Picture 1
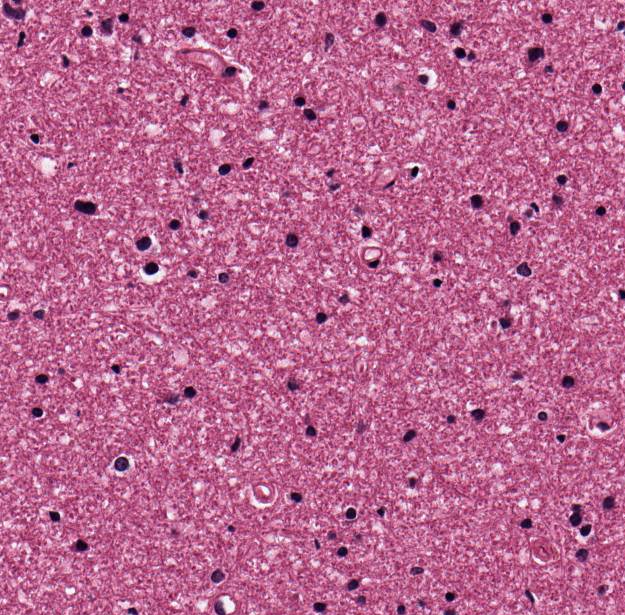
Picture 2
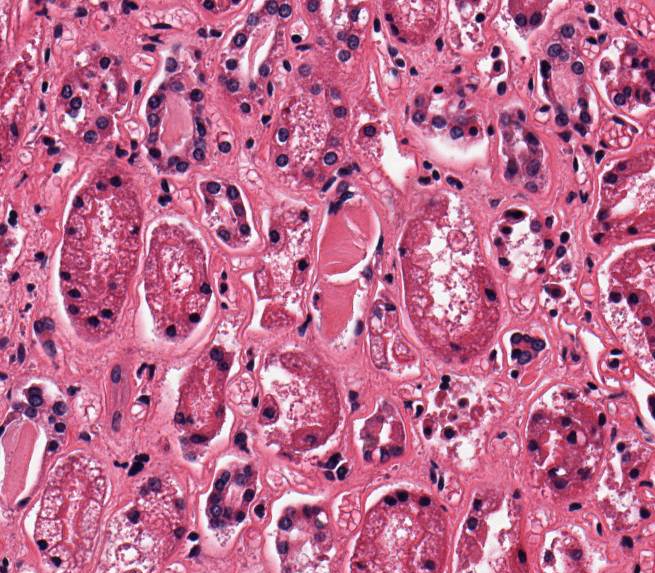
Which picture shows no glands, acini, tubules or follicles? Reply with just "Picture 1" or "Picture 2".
Picture 1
